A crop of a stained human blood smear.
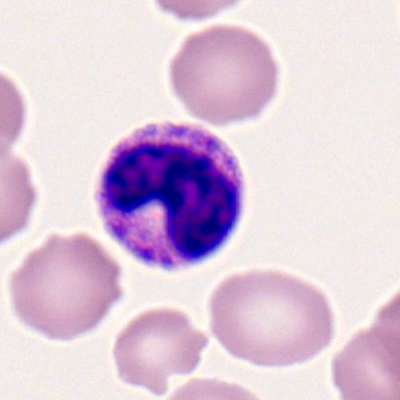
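Band neutrophil, central cell, stained human blood smear. Nucleus kidney-shaped from a deep lower-left notch; fills most of cell. Chromatin dark purple, coarsely clumped. Cytoplasm widest at lower left, within the notch.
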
